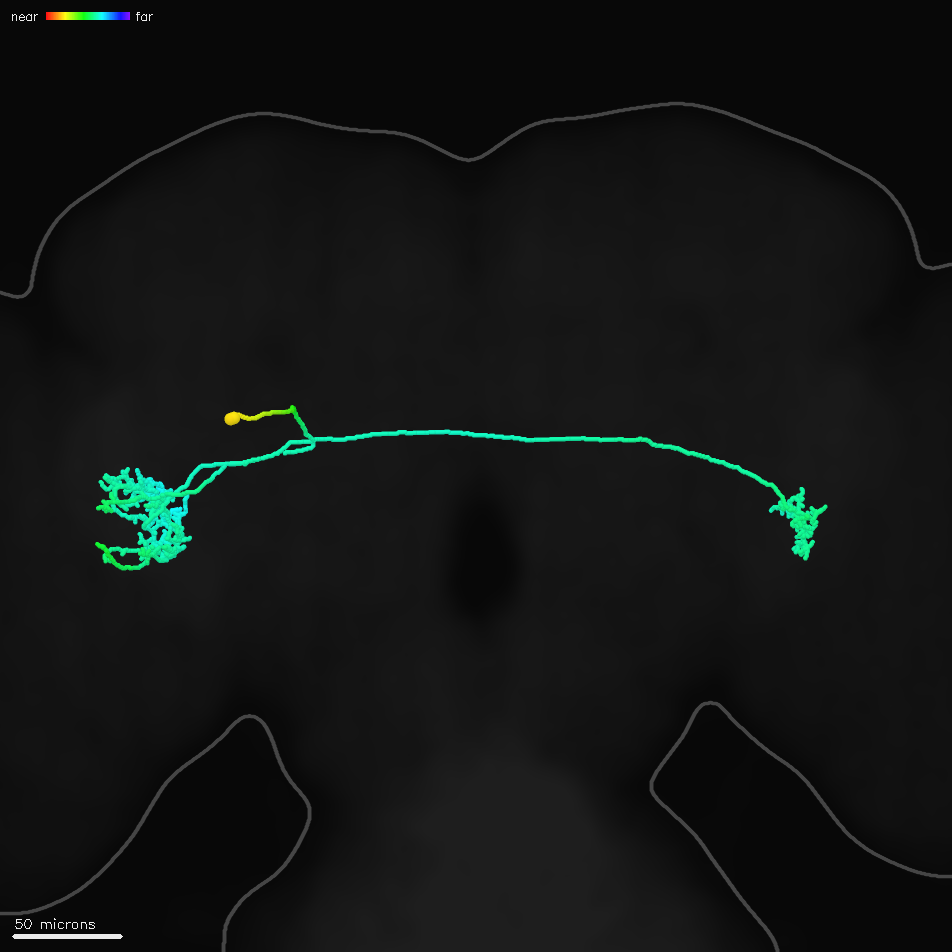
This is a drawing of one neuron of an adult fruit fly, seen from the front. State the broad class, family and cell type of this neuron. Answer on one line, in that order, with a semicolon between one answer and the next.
central-brain intrinsic neuron; hemilineage VLPa2; PVLP037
